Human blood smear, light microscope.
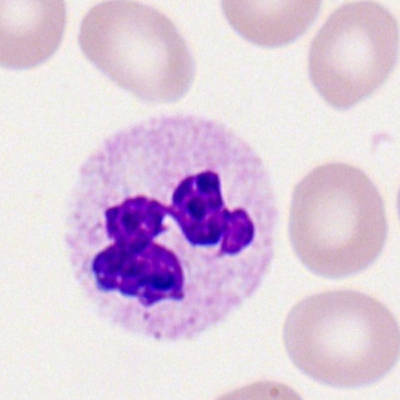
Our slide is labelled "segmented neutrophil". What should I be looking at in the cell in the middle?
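Checking the nucleus first, it is divided into several separate lobes, and its chromatin is dark purple and coarsely clumped. The cytoplasm is abundant and pale pinkish-lilac.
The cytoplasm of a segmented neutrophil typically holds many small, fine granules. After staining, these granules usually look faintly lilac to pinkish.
Here, fine lilac granules are scattered throughout the cytoplasm, which matches that pattern for a segmented neutrophil.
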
